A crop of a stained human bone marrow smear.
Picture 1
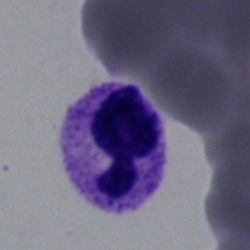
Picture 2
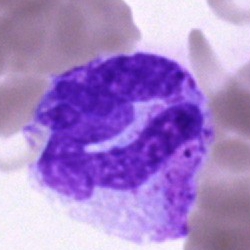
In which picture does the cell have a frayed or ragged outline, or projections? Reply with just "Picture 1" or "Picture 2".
Picture 2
